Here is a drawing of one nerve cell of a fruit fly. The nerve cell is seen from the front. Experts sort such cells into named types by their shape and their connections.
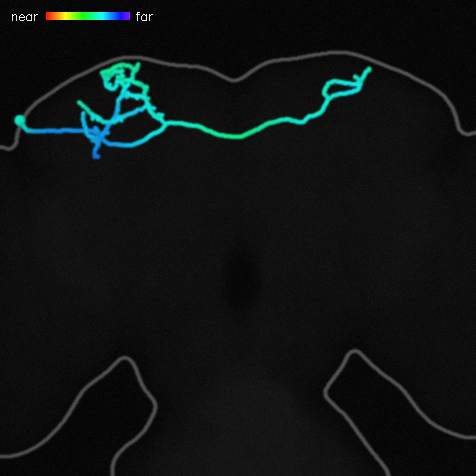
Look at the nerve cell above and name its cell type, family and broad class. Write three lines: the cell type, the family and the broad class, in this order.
CB3173
hemilineage LHp2
central-brain intrinsic neuron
